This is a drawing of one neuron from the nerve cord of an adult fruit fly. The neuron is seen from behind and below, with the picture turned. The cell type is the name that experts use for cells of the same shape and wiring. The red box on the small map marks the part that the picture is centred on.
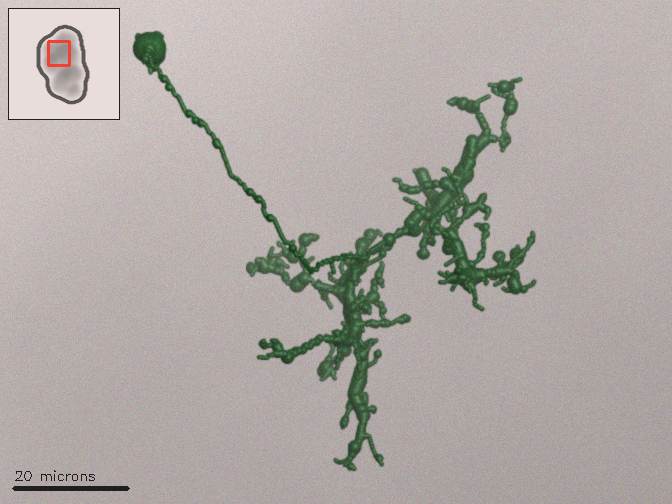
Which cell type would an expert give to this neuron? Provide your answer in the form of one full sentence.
The cell type for the neuron is IN00A060.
